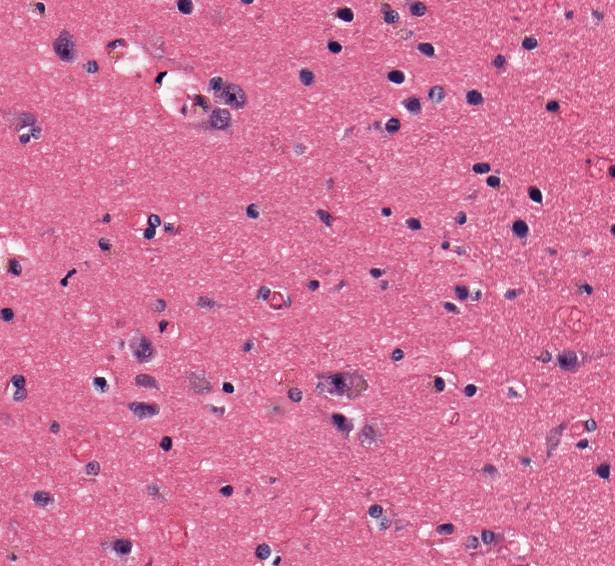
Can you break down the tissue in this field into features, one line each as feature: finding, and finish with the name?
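Background: finely granular pink matrix, cells scattered singly
Neurons: fewer, larger, angular; purplish cytoplasm; bigger, paler nuclei
Location: just below centre, toward lower left
Space: larger clear space, upper left, with several nuclei and purplish cytoplasm
Absent: epithelium, glands, fat cells
Name: cerebral cortex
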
